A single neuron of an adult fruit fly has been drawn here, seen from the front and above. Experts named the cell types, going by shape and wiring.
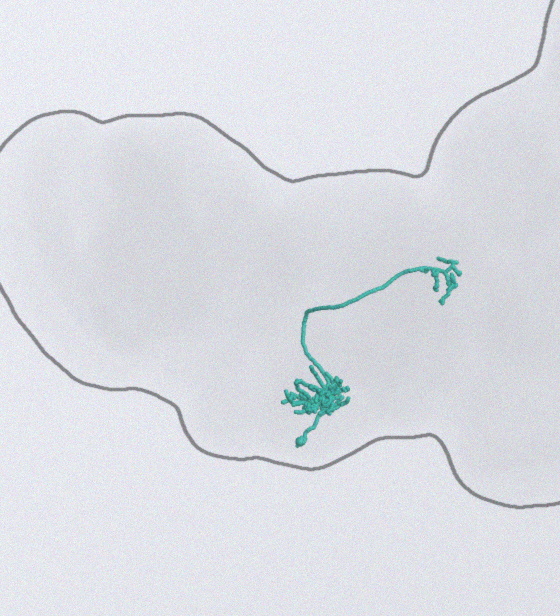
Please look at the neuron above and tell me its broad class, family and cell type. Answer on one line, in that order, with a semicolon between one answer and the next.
central-brain intrinsic neuron; hemilineage ALv1; M_vPNml65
